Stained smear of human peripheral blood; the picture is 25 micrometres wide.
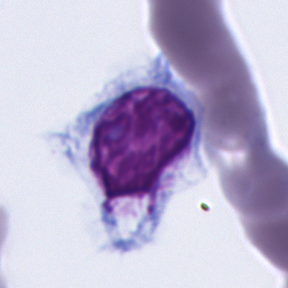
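Hairy cell, at the centre of a stained human peripheral blood smear: notice how irregular the outline is, with frayed, ragged edges. Its cytoplasm is pale blue, with the widest band lying below the nucleus, and there are no coarse granules in it.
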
